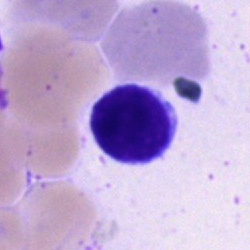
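Lymphocyte, the cell in the middle of a stained bone marrow smear. You'll see a round, smooth outline and deeply stained, dense chromatin. The cytoplasm is very scant, at most a thin rim at the edge, and no vacuoles are visible.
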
